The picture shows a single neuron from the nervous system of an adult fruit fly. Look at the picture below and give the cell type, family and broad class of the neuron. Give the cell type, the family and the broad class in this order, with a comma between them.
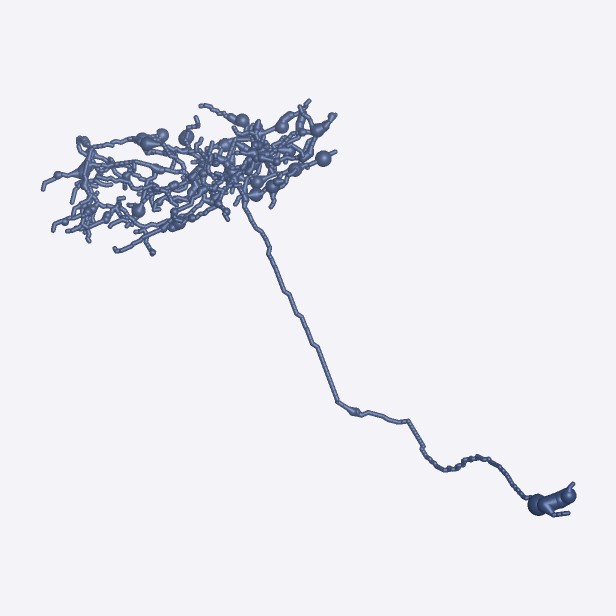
Cm5, Cm, optic-lobe intrinsic neuron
